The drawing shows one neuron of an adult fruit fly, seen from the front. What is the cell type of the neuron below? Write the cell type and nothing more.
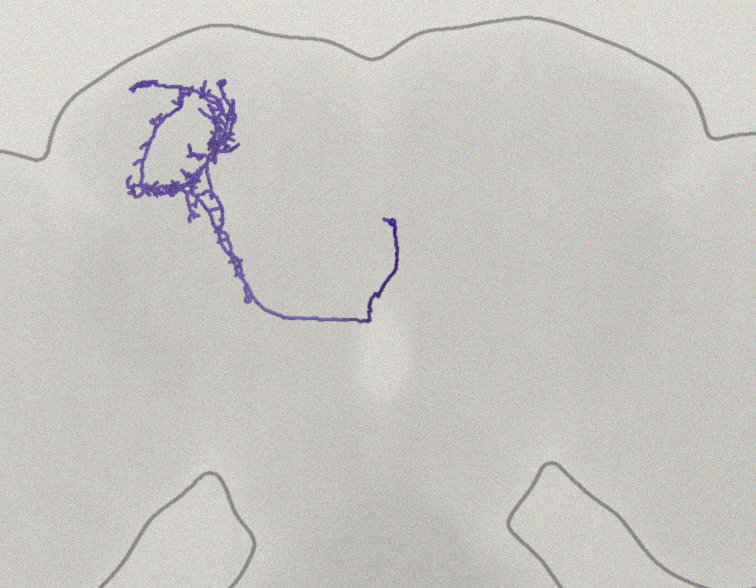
CB1056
